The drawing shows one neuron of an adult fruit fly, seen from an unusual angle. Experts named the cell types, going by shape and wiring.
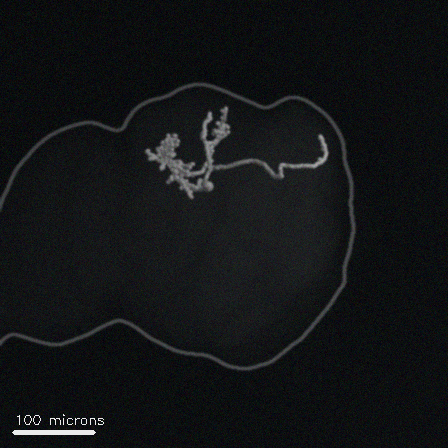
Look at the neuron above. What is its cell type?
LHAV7b1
